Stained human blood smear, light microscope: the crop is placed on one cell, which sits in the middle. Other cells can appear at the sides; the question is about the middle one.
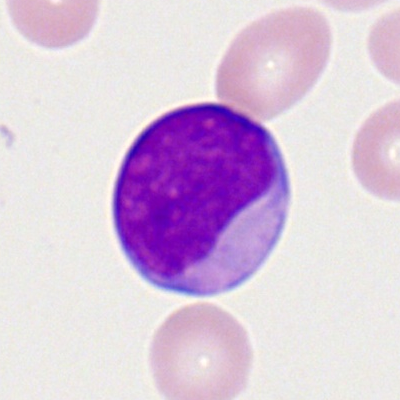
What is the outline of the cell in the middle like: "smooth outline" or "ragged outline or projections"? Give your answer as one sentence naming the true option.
The cell is bounded by a smooth edge without blebs or tags.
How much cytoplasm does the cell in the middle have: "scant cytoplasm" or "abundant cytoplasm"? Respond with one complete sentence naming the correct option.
The cell's cytoplasm is limited to a narrow rim.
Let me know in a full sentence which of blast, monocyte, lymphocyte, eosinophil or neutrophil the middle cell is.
This crop's central cell is a blast.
